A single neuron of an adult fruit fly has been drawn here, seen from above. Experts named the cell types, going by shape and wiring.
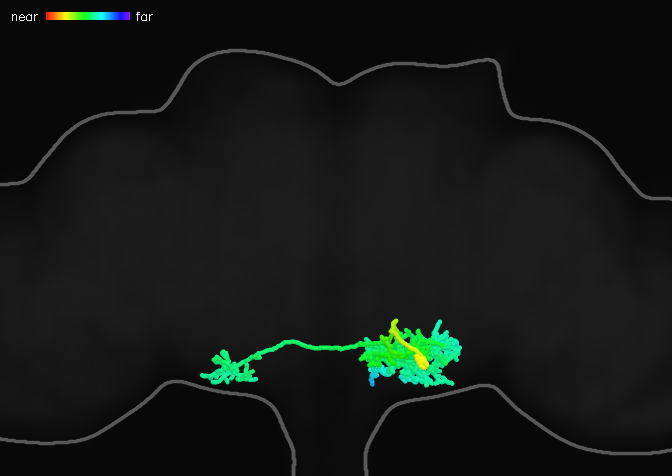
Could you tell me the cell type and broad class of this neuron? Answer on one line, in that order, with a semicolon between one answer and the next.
PS213; central-brain intrinsic neuron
